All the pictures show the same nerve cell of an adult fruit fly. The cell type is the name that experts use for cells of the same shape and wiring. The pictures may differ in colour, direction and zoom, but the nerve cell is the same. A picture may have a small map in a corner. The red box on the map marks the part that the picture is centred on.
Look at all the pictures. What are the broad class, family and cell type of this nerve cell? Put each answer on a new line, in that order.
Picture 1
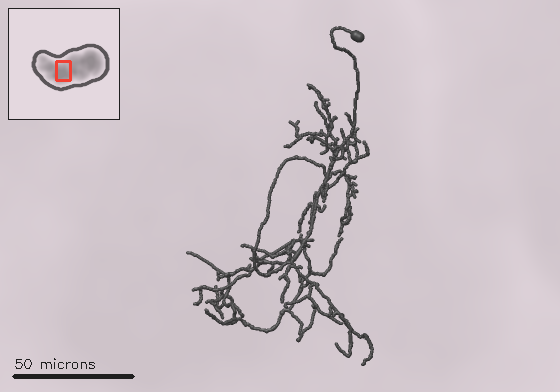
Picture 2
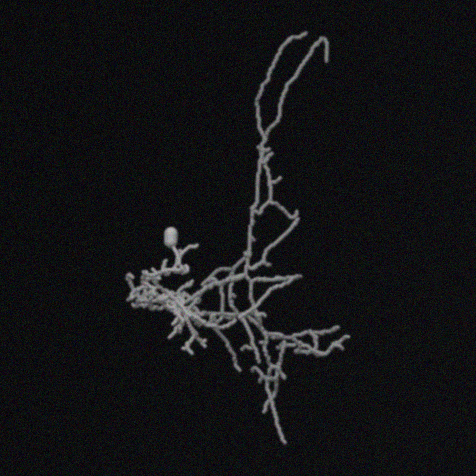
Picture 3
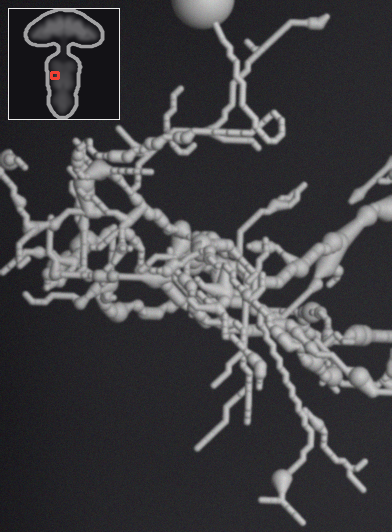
nerve-cord intrinsic neuron
hemilineage 17A
IN17A109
